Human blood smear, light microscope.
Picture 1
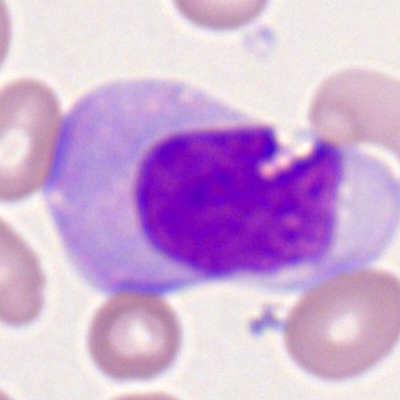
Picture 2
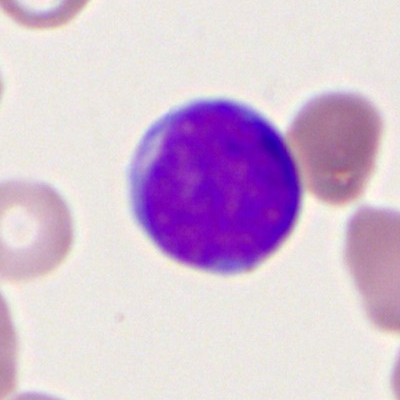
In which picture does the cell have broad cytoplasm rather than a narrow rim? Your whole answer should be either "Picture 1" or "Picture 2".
Picture 1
